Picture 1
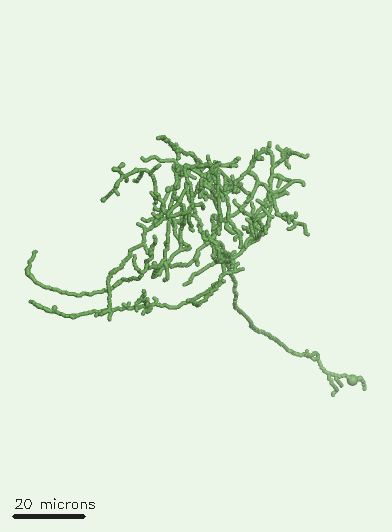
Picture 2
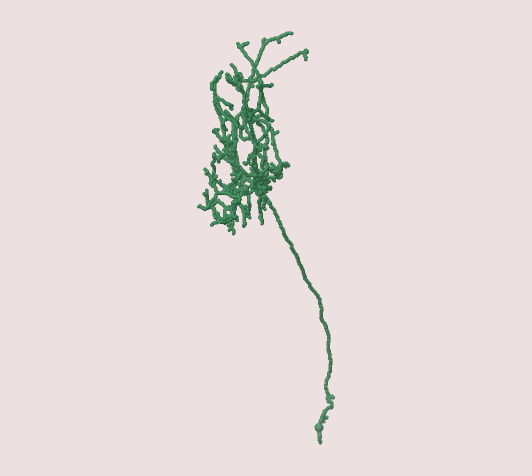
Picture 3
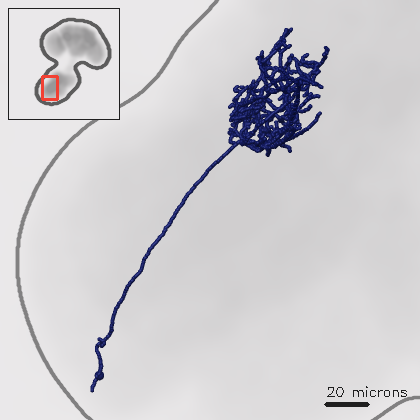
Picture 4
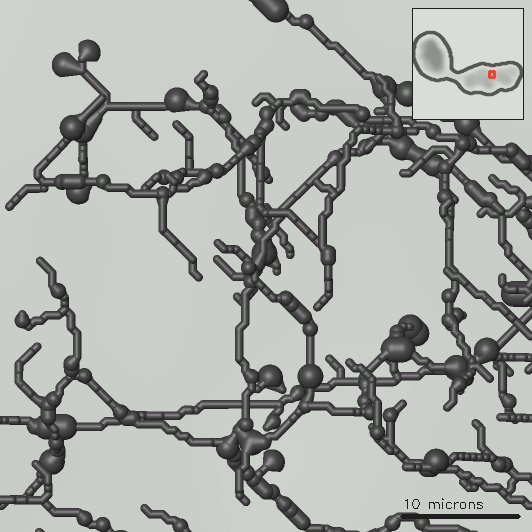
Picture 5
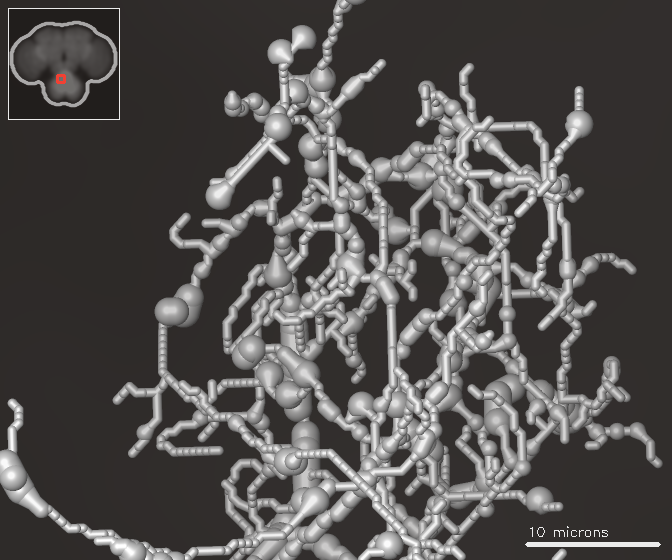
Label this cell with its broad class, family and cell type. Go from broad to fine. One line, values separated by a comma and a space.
nerve-cord intrinsic neuron, hemilineage 16B, IN16B093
